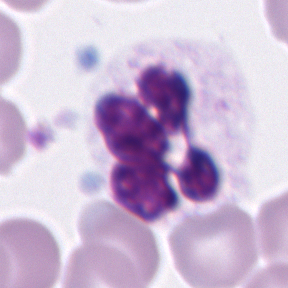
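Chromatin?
Dark purple, coarsely clumped.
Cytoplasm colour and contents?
Pale pinkish-lilac, with fine pink-violet granules.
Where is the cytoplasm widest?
On the right side of the nucleus.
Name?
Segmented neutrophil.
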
